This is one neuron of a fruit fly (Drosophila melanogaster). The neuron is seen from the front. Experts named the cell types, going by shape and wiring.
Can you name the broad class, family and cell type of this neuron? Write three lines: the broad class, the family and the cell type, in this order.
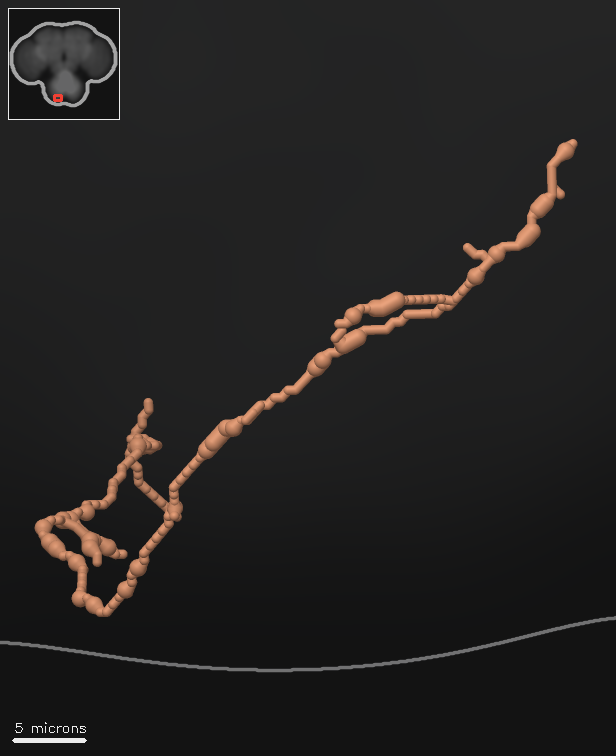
sensory neuron entering the nerve cord
class mechanosensory tactile
SNta31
